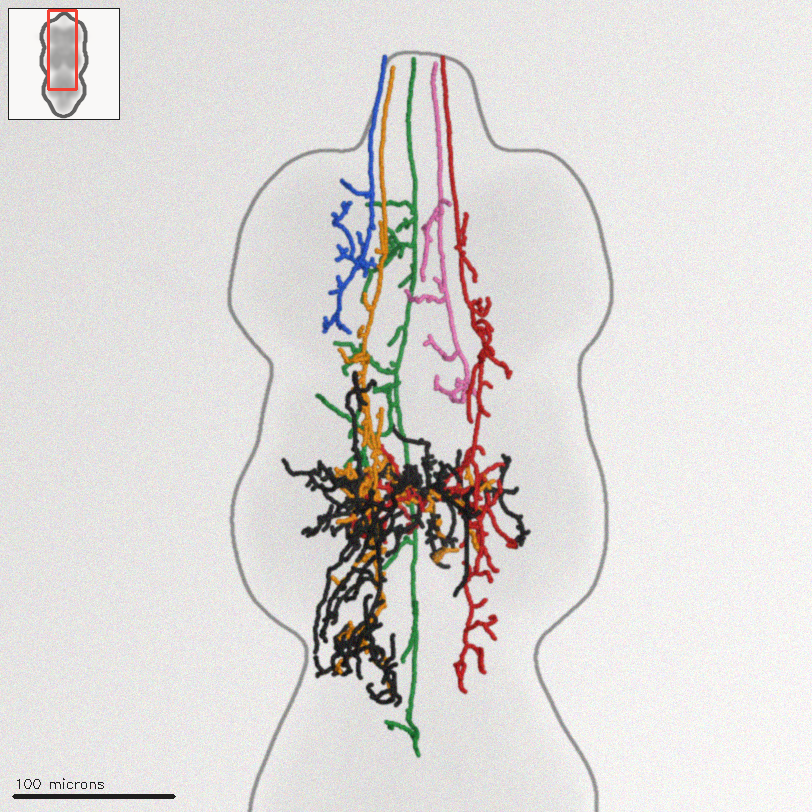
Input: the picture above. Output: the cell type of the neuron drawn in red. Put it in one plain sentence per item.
The cell type is AN06B046.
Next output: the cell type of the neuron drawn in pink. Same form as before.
The cell type is DNp23.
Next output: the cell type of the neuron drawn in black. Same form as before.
The cell type is IN06B017.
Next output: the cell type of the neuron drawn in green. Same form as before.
The cell type is DNge132.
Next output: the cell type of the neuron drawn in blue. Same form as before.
The cell type is DNge146.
